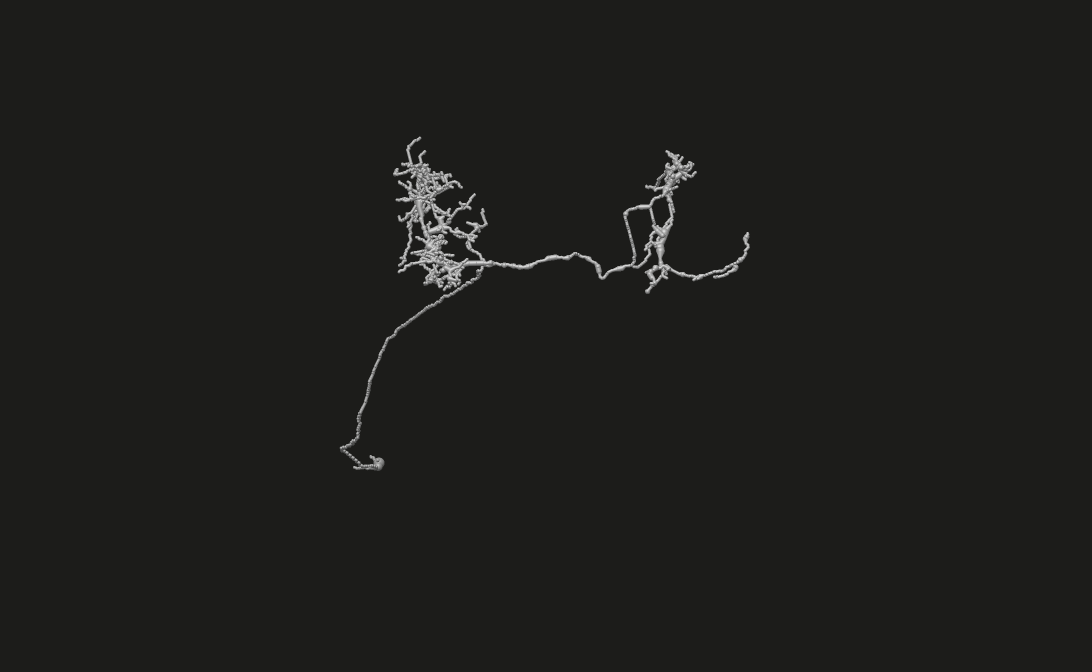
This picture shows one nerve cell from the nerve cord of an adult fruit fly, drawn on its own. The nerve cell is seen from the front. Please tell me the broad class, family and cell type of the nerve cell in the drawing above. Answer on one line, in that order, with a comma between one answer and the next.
nerve-cord intrinsic neuron, hemilineage 07B, IN07B053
